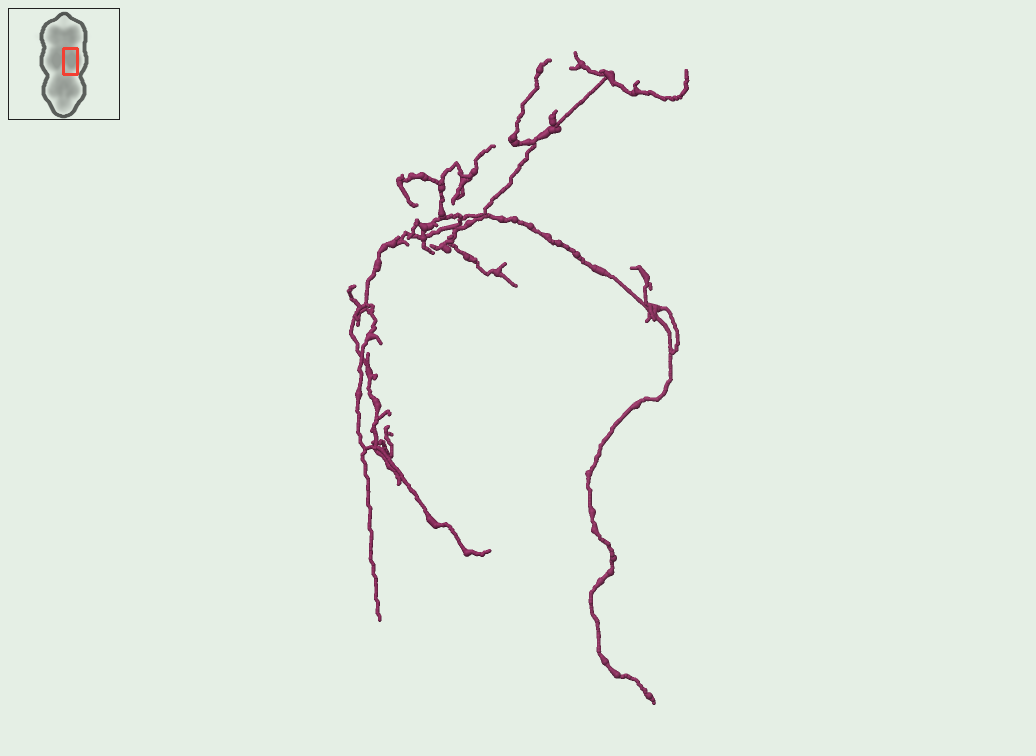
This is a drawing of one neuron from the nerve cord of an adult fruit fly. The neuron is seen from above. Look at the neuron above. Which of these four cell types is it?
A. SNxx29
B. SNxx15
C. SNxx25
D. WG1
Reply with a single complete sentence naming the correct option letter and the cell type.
Named in option A, SNxx29 is the cell type of the neuron.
